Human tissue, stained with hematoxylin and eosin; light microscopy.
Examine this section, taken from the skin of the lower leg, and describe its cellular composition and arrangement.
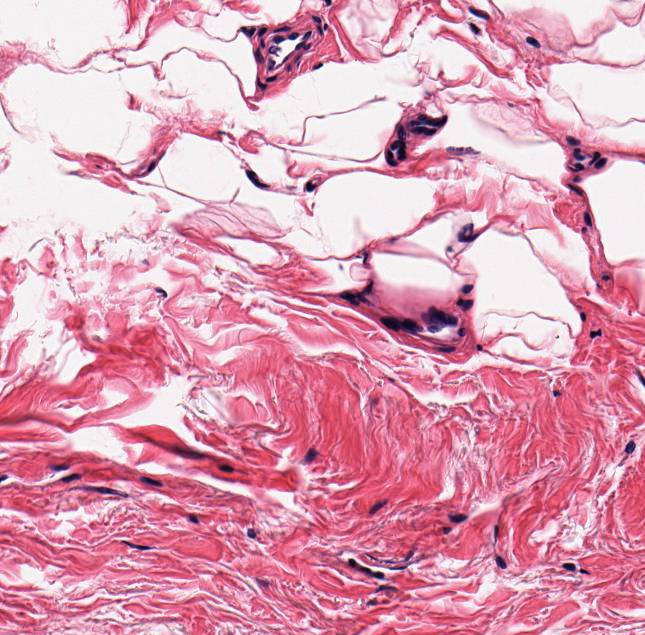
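In the lower half, wavy collagen bundles run broadly horizontally across the field. The nuclei within this collagen are sparse, dark and elongated. At the left edge, the tissue between the fat and the collagen is frayed and torn into loose wisps. No epithelium is present anywhere in the field.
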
